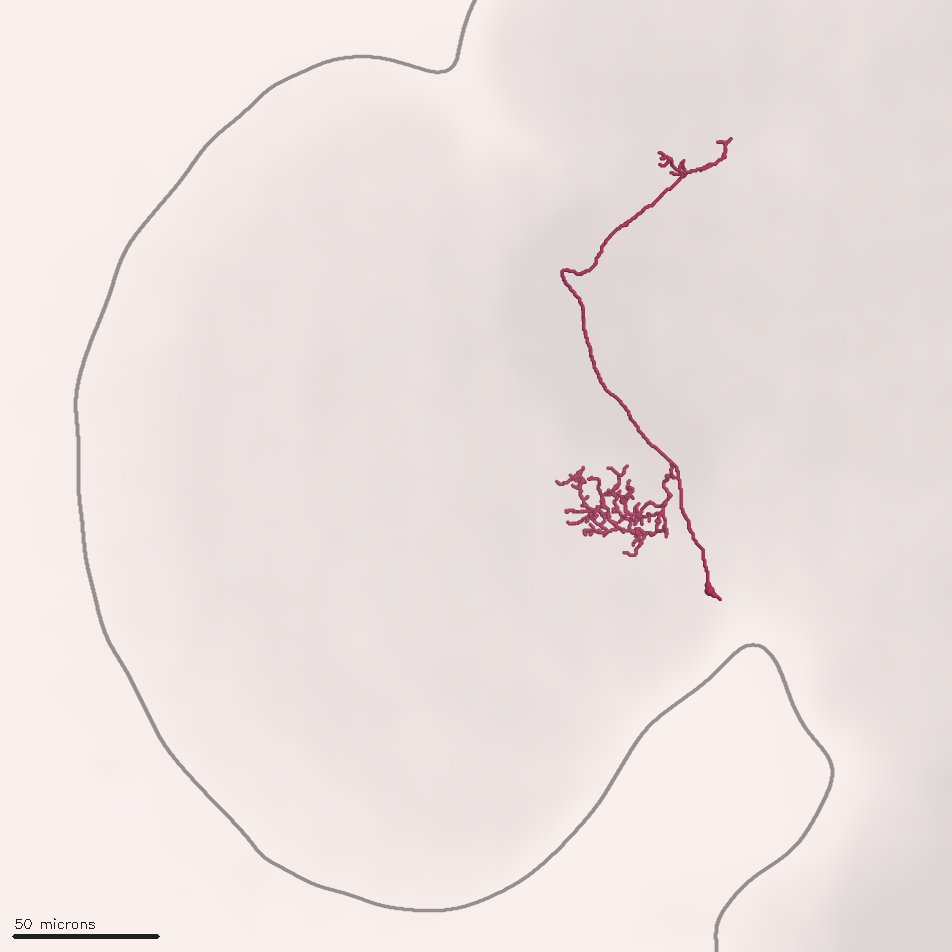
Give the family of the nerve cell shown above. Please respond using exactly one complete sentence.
This nerve cell is given the family LC.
